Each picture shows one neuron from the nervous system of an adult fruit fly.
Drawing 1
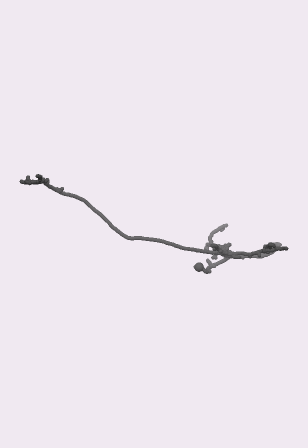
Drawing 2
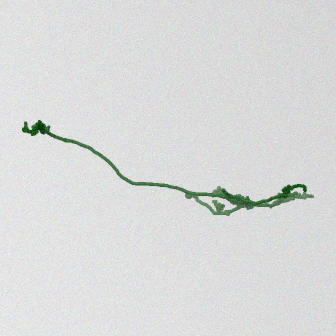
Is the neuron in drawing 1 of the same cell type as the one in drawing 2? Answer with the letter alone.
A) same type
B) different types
A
